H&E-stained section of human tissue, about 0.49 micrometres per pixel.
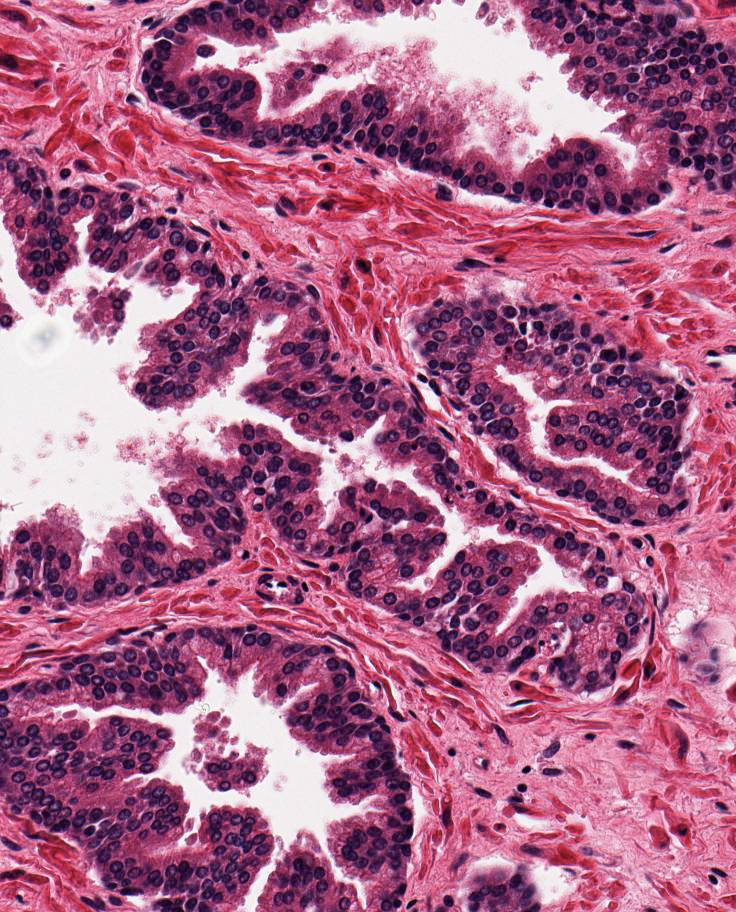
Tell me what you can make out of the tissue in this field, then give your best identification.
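I see several large glands, lumens irregular and branching, separated by pink stroma bands. Lining infoldings and papillary tufts project into the lumens, most markedly around the large left-middle one. The epithelial nuclei are round to oval, dark purple, fairly uniform in size. This is prostate.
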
